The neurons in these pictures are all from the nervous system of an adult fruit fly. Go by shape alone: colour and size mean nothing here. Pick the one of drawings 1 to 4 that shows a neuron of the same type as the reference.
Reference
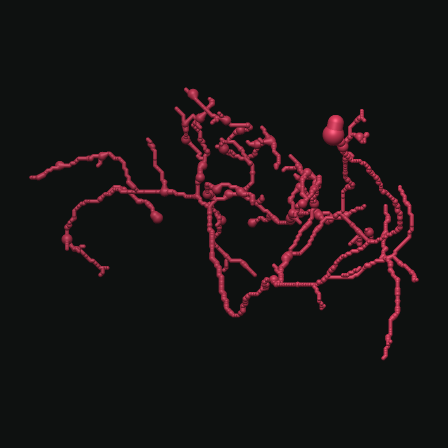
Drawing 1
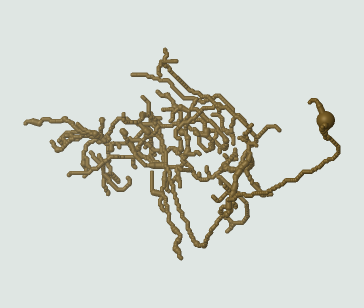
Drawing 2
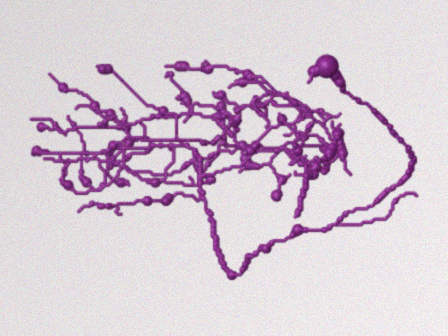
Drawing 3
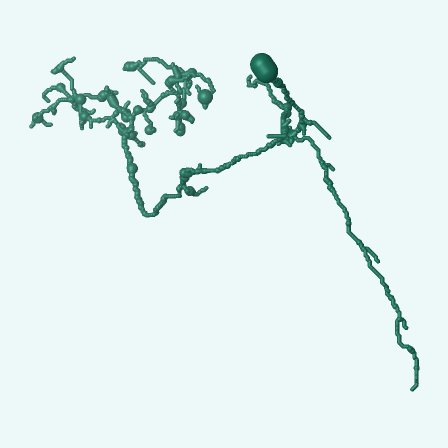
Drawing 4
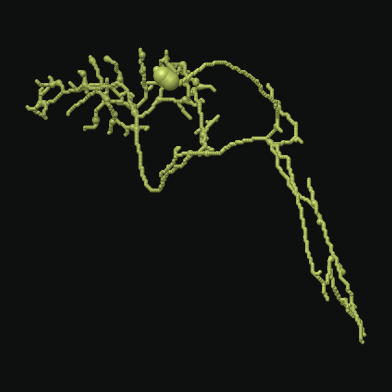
2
